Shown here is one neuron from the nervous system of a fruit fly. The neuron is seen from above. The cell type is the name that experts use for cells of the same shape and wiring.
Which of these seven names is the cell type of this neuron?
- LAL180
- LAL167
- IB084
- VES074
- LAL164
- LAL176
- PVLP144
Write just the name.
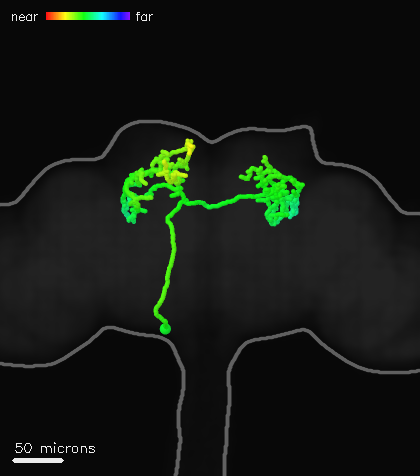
LAL176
